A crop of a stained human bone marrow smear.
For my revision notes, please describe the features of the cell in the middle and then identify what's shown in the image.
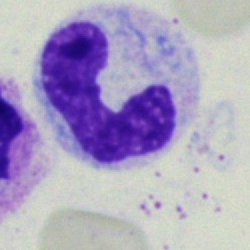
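You'll notice the outline is round and smooth. The nucleus curves into a C with its opening toward the upper right, and it stays one continuous mass rather than separate lobes linked by thin strands. The cytoplasm is a pale lilac-grey. It's a band neutrophil.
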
